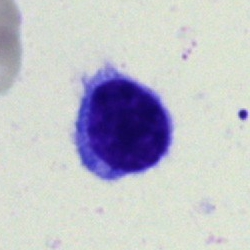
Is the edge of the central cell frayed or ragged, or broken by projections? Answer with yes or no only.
Yes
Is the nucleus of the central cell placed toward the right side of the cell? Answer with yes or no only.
Yes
